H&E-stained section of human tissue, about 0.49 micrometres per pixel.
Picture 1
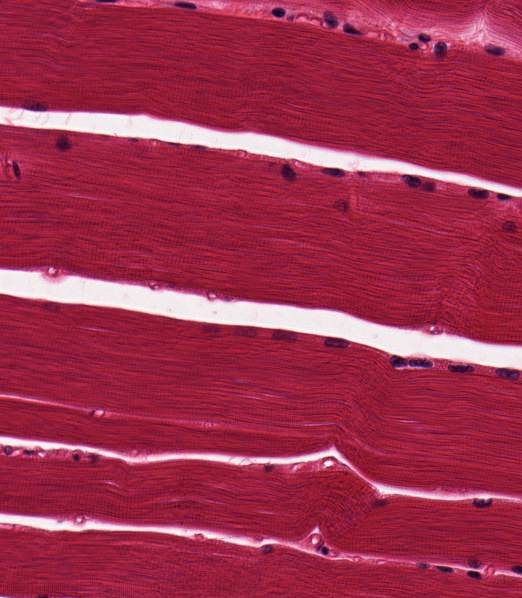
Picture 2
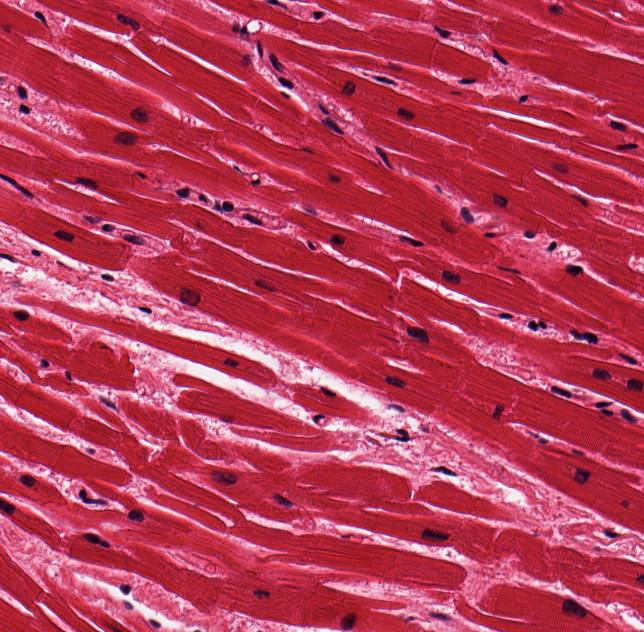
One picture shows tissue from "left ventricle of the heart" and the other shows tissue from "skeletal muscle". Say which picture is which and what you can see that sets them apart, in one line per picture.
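The field in picture 1 comes from the skeletal muscle. The nuclei are flattened, elongated and dark, and they lie at the edges of the fibres.
The field in picture 2 comes from the left ventricle of the heart. Each fibre has a single oval nucleus lying centrally within the fibre.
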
